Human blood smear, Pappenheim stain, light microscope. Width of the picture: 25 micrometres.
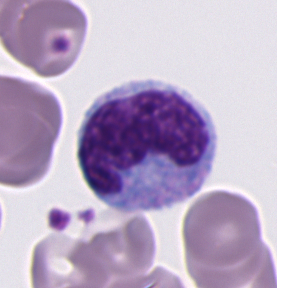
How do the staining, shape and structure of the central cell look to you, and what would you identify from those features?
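The cell has a round outline with no large projections from its surface. It measures about 12 micrometres across, and the nucleus takes up about 60% of its area. Its chromatin is dark purple and coarsely clumped, with paler gaps between the clumps. The pale greyish-blue cytoplasm is widest in the notch below the nucleus. Very fine, faint pinkish-lilac granules lie in the cytoplasm, rather than coarse ones. This is a monocyte.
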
